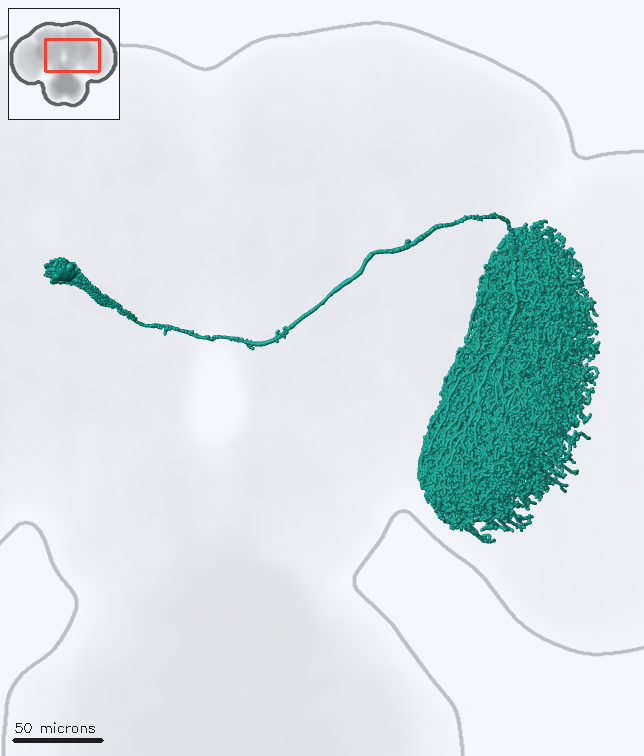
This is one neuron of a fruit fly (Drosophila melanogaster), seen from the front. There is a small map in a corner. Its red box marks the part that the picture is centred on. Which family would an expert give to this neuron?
Li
